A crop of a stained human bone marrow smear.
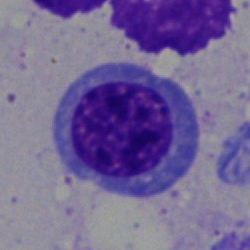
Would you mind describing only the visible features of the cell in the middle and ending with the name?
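Going through the cytoplasm point by point, a moderate rim of blue cytoplasm surrounds the nucleus. That rim is wider on the right side of the nucleus than on the left. No granules are seen in it, and it shows no vacuoles. This is an erythroblast.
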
